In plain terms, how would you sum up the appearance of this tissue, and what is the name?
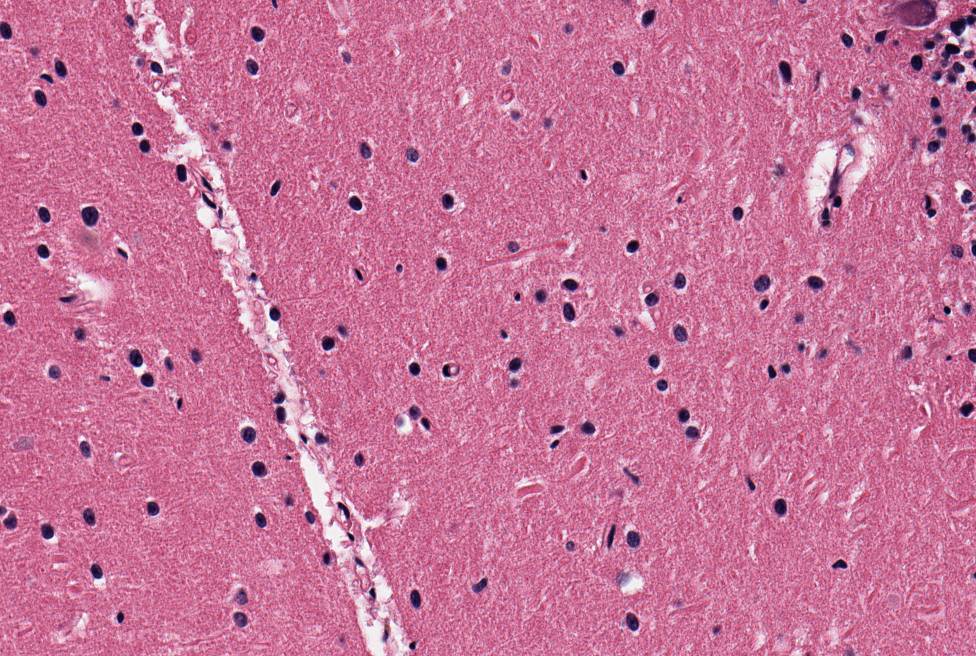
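Background uniform pink and finely fibrillary, covering most of the field, without organised units. Nuclei scattered throughout: small, round, dark, little visible cytoplasm; several within a clear halo. Denser cluster of dark nuclei at top right edge. Tissue is cerebellum.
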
